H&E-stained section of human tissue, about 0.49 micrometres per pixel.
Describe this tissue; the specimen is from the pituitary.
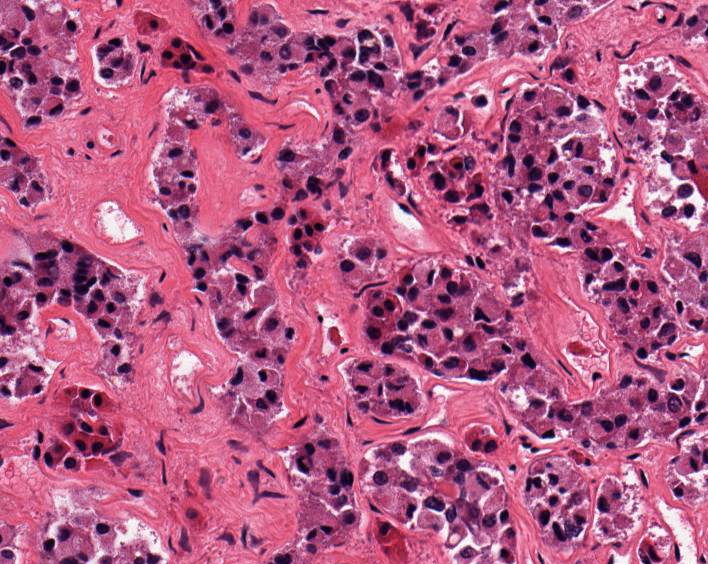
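Across the whole field, cells gather in rounded nests and clusters divided by pink fibrous bands. This stroma is dense, wavy, eosinophilic collagen holding a few scattered spindle-shaped nuclei. Within the nests, the cells are polygonal, with moderate amounts of granular pink-to-purple cytoplasm. No fat cells are present.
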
